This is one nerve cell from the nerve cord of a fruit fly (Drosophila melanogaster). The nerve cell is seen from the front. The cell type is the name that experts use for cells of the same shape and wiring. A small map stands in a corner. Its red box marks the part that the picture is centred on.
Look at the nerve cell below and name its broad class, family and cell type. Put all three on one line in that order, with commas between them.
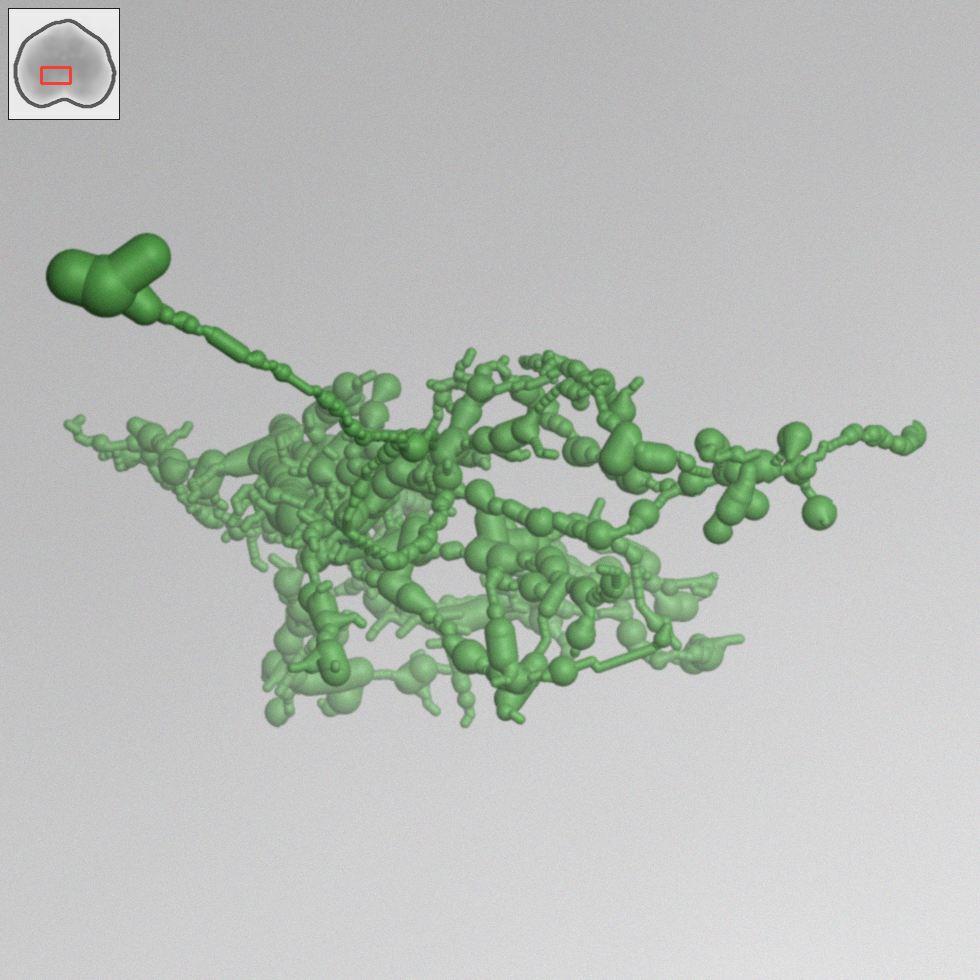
nerve-cord intrinsic neuron, hemilineage 09A, IN09A020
